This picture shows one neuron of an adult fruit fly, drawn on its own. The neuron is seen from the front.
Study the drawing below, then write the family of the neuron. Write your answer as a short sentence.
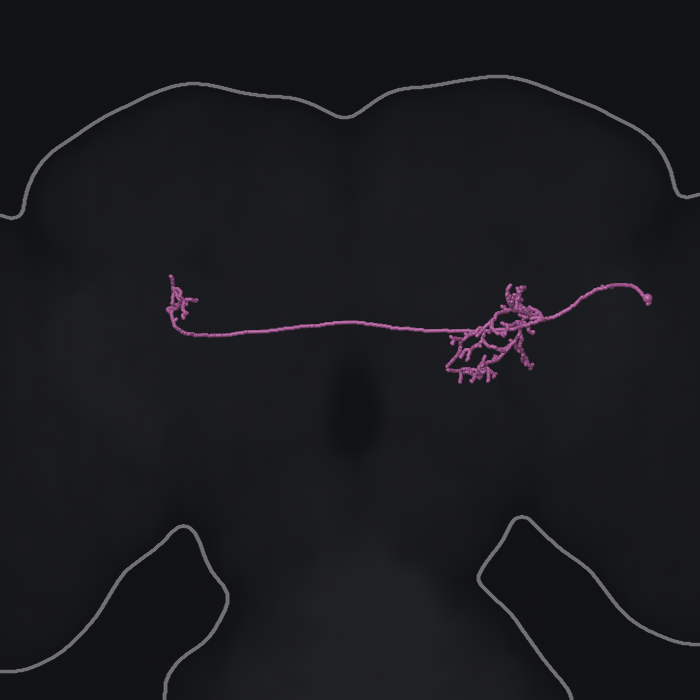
The family is hemilineage VLPl2_posterior.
